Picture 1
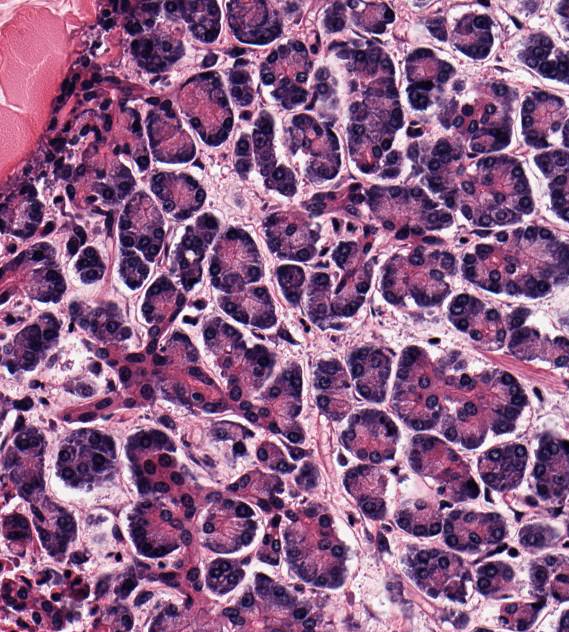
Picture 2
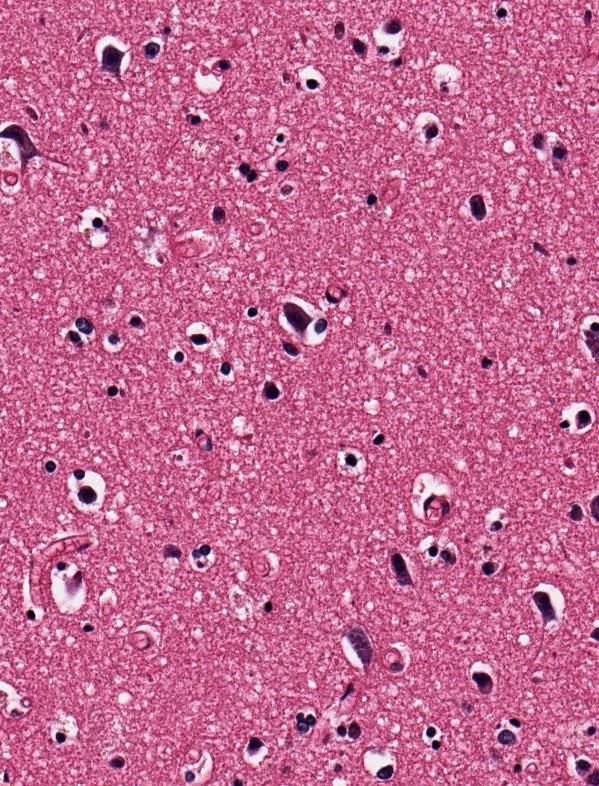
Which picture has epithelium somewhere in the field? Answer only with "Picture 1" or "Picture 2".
Picture 1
